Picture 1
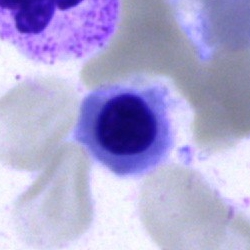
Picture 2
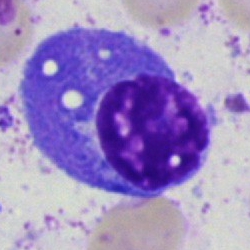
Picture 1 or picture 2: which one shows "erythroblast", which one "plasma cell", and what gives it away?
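Erythroblast: picture 1. Plasma cell: picture 2. Outline: irregular and somewhat angular in the erythroblast; a smooth oval in the plasma cell. Chromatin: dense and very dark purple in the erythroblast; coarse and clumped in the plasma cell, with paler patches between dark masses.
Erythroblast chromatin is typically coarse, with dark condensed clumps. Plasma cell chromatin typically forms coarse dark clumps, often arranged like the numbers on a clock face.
Cytoplasm: a moderate blue rim in the erythroblast; abundant and deep blue in the plasma cell.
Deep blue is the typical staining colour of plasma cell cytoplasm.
Plasma cell only: a paler zone against the left side of the nucleus, and three clear round vacuoles to the upper left of the nucleus. Erythroblast: no nucleoli seen. Both: no granules in the cytoplasm.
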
